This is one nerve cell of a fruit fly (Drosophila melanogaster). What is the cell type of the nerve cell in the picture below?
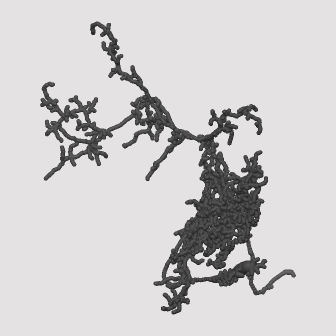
CvN4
